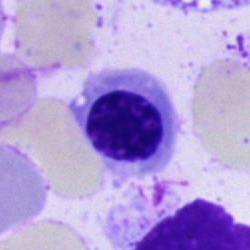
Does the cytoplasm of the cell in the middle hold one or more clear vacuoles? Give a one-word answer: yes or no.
Yes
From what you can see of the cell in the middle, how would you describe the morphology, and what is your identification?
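The nucleus is bordered by a rim of cytoplasm that is broader above it than below. Its chromatin is dark purple and coarsely clumped, and no nucleolus is visible. A single small clear spot lies in the cytoplasm at the upper left of the nucleus. The cell is an erythroblast.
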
